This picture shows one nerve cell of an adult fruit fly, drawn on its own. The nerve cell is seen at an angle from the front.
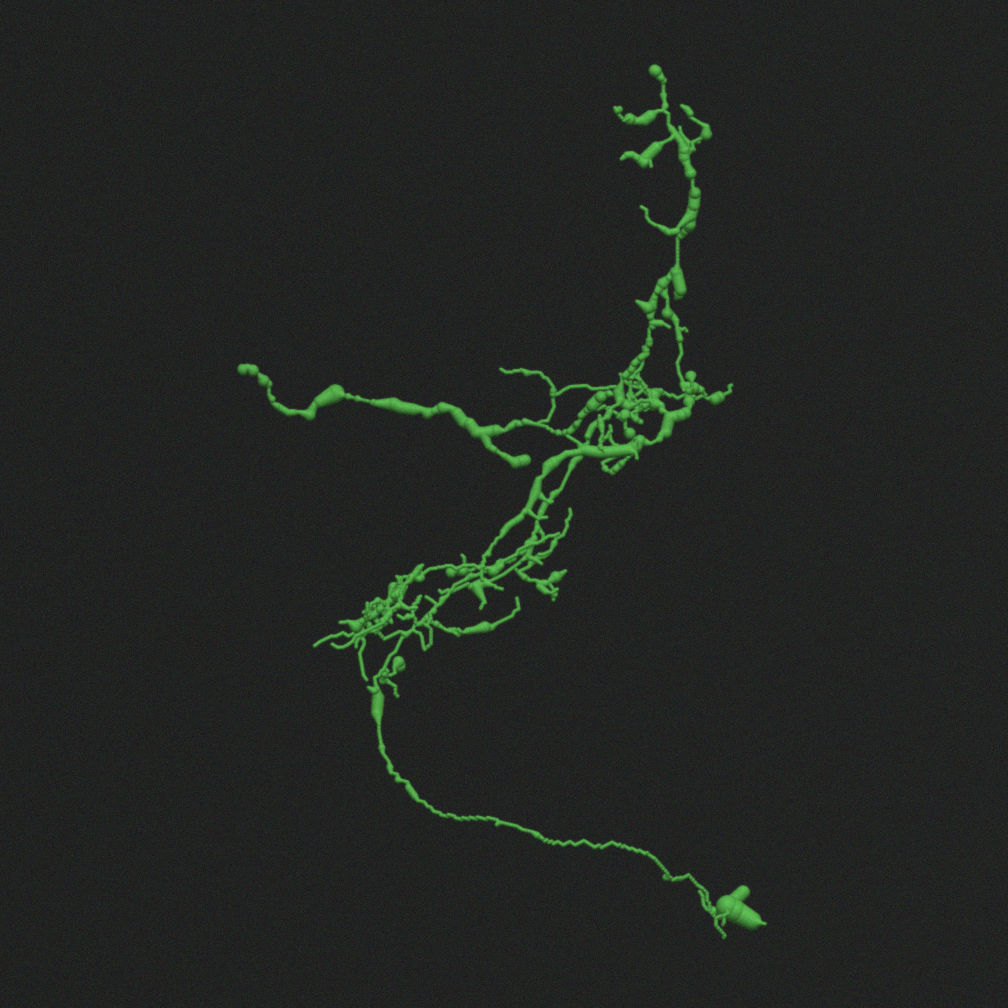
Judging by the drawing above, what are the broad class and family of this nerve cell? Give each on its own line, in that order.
nerve-cord intrinsic neuron
hemilineage 14A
